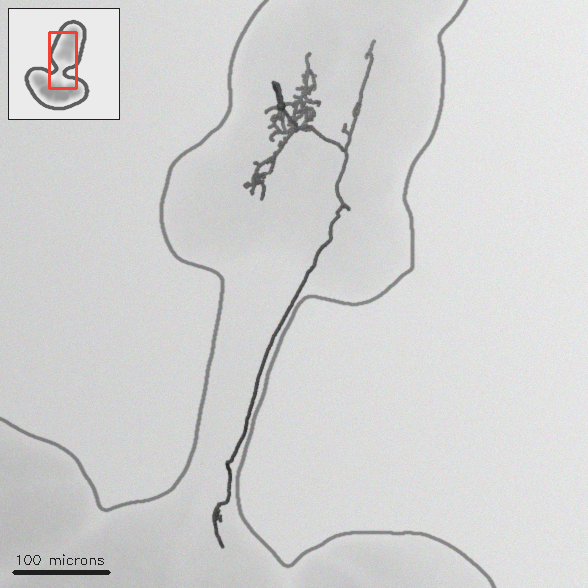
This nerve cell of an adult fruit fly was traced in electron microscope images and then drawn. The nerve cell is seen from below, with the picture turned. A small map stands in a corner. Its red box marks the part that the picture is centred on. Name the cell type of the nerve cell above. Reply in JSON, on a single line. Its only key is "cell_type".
{"cell_type": "AN07B060"}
